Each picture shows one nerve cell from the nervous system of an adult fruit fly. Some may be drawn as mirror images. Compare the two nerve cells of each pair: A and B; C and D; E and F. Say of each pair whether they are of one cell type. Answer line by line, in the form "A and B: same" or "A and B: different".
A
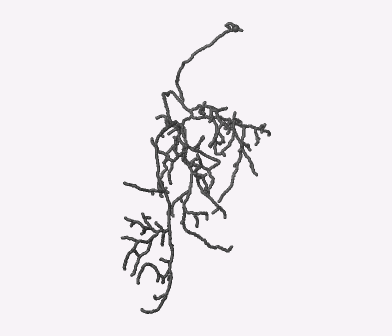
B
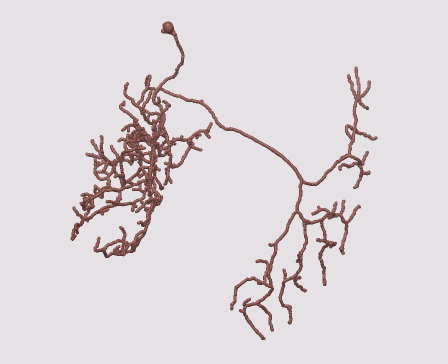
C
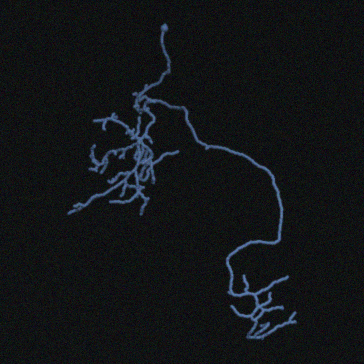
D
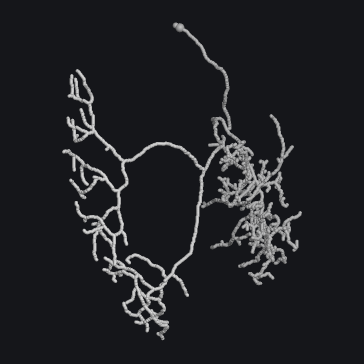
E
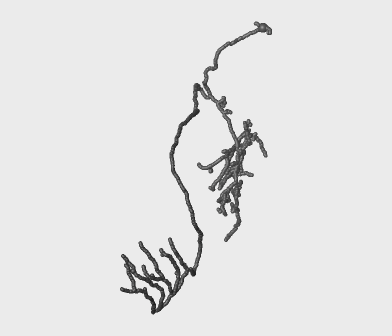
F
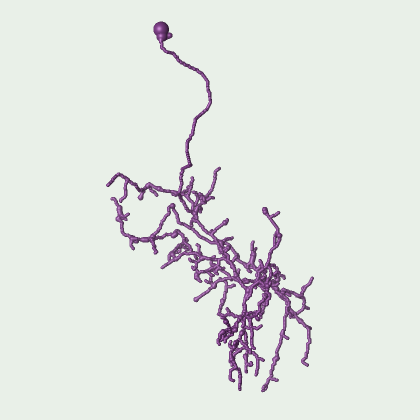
A and B: same
C and D: different
E and F: different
